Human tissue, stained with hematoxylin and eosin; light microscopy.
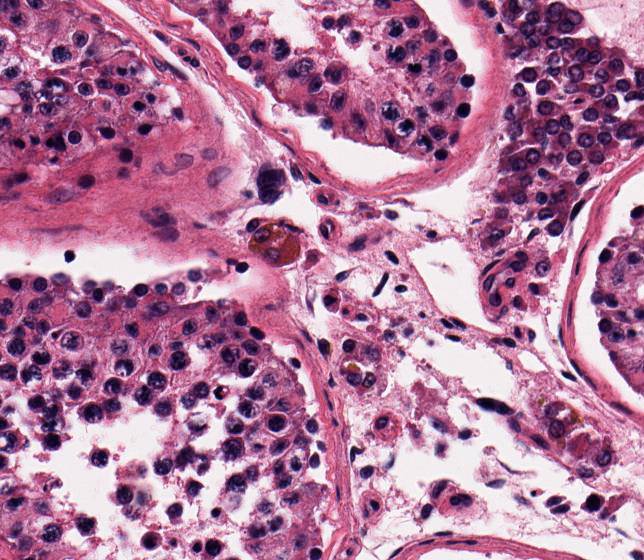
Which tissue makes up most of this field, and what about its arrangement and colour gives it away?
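Seminiferous tubule: rounded tubule profiles line the corners and edges, around a central wedge of loose tissue. Decisive: many cell layers fill most of each tubule, and many cells have large round nuclei with coarse, dark, clumped chromatin.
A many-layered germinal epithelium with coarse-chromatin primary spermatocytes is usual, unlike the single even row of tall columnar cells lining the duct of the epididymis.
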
